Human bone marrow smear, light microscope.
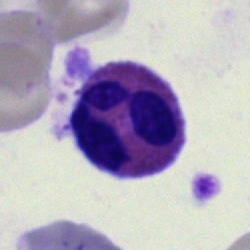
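Eosinophil, the cell in the centre of this stained bone marrow smear. Notice how dark and dense its chromatin is. The cytoplasm takes a pinkish-purple tint, and no clear vacuoles are seen in it. Small purple fragments rest against the upper left edge of the cell.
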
